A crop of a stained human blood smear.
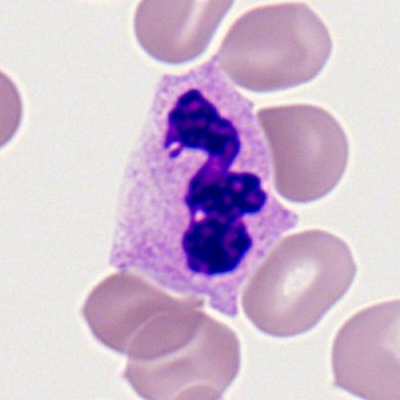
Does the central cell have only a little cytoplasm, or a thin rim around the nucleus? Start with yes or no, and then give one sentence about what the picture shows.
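No. The cytoplasm is plentiful and pale pinkish-lilac.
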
